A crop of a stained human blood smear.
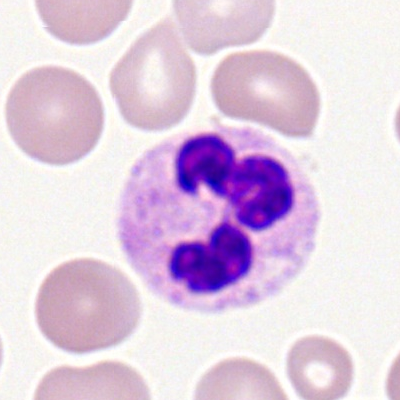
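Segmented neutrophil, the central cell. Notice first its round, smooth outline. Now look at the nucleus: it is divided into three separate lobes. Follow the lowest lobe and you will find it joined to the others only by a thin strand. Around them the cytoplasm is plentiful and pale pinkish-lilac.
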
